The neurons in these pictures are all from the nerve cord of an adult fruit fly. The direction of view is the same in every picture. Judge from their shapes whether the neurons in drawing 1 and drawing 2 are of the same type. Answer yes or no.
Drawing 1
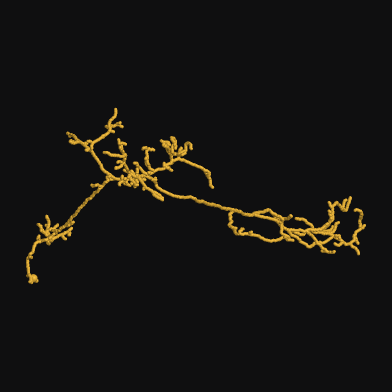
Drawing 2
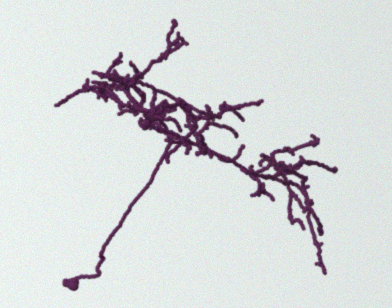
no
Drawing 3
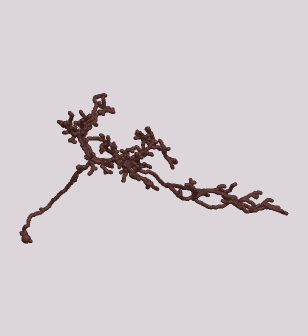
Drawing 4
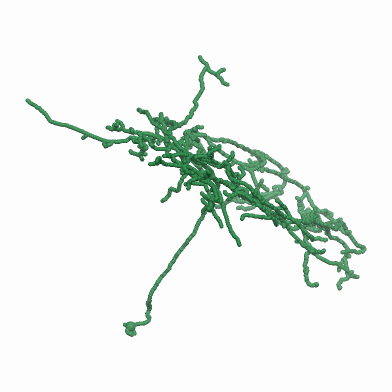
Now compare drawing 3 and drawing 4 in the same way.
no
